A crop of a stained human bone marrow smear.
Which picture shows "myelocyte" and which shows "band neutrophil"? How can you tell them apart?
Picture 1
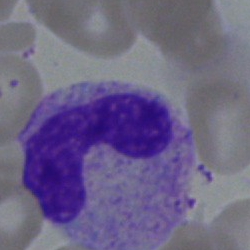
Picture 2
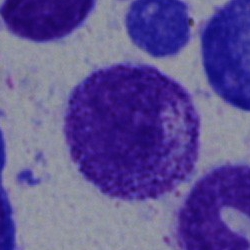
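Picture 1 shows a band neutrophil, and picture 2 a myelocyte. In picture 1 the nucleus curves along the left and upper sides of the cell, with its concave side facing the lower right.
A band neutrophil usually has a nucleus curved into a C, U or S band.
No nucleoli are visible in it, and a moderate amount of pale lilac cytoplasm fills the hollow of the curve. Small purple platelets lie just outside the cell's right edge. The cell in picture 2 has a round outline, no projections on its surface, and no contact with any neighbouring cell. Granules fill it right out to its edge, though a paler, less densely granular area lies in its right part.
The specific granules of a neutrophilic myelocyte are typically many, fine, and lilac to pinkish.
The two therefore differ at first glance: picture 1 is marked by a curved nuclear band with pale lilac cytoplasm in its hollow, picture 2 by granules reaching the cell's edge.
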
